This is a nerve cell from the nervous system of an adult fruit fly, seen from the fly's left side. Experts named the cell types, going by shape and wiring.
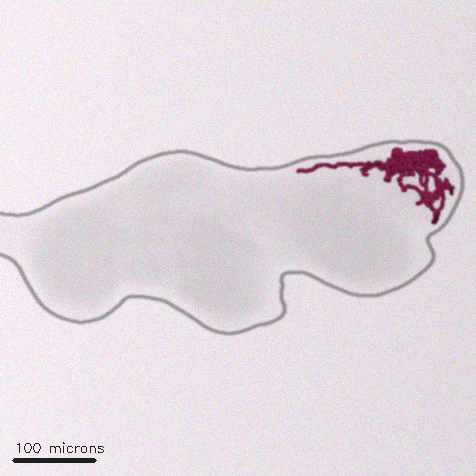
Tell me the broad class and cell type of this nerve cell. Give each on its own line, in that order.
nerve-cord intrinsic neuron
INXXX350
